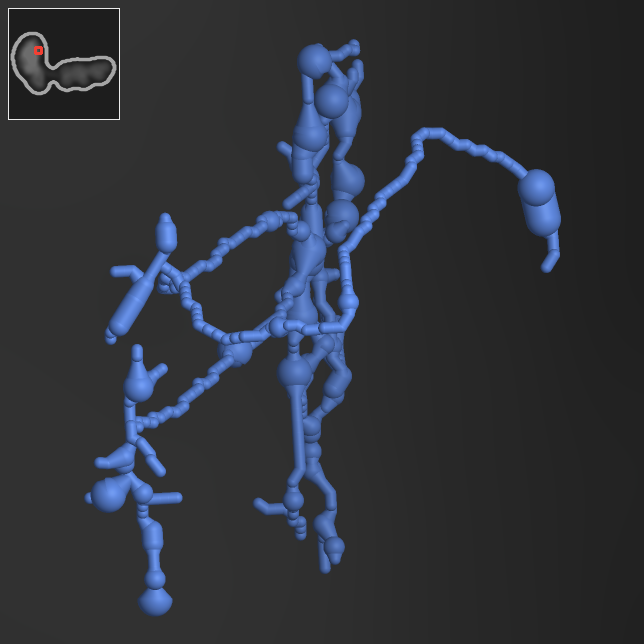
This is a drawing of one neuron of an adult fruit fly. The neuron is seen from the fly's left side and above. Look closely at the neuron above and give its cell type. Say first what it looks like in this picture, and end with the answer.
The cell body can be seen at the upper right of the picture. In this view it is about as wide as it is tall. Its broad class is optic-lobe intrinsic neuron. Its cell type is T4a.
